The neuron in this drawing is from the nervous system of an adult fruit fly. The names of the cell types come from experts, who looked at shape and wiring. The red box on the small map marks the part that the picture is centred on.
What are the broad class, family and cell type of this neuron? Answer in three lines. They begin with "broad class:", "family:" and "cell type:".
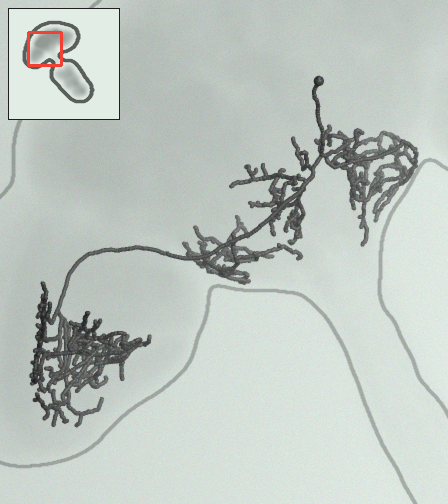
broad class: visual centrifugal neuron
family: hemilineage DM1_posterior
cell type: MeVC26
